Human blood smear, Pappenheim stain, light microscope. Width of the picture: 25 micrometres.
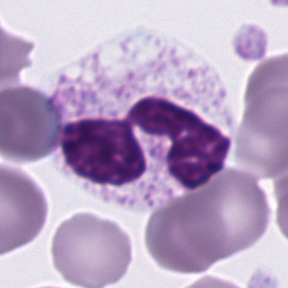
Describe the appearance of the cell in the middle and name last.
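Outline roughly round. Nucleus lies across the lower half of the cell; no nucleoli visible. Fine pink-violet granules scattered throughout the cytoplasm. Cell: segmented neutrophil.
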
